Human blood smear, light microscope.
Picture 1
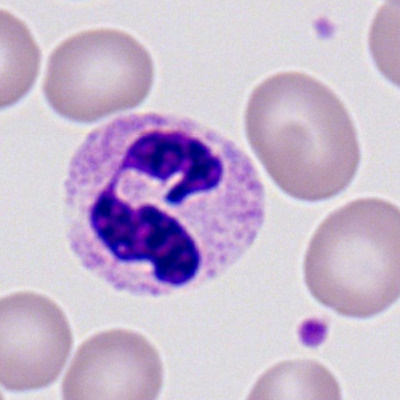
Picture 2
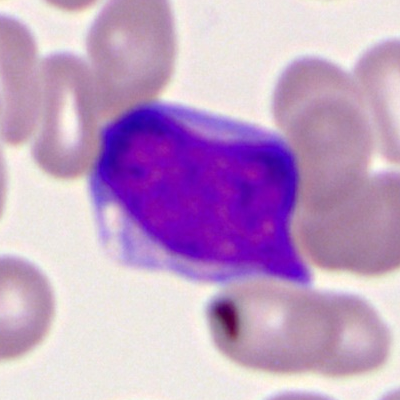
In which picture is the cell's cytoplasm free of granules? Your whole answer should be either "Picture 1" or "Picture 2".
Picture 2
